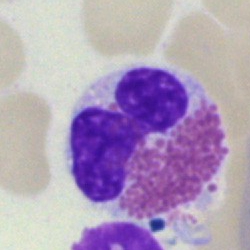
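Eosinophil, the central cell of a stained bone marrow smear. Of its nuclear lobes, the lower-left one is larger than the upper one, and the chromatin is dense and dark purple. Granules are packed most densely in the right half of the cell; at the upper left the cytoplasm is pale, with only sparse granules.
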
